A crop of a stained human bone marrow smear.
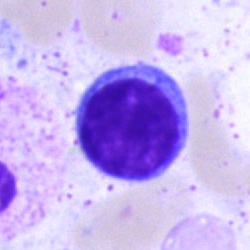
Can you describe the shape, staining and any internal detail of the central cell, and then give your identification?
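See how dense and dark purple the chromatin is, with just faint mottling? The cytoplasm's a deep blue, and there are no granules or vacuoles in it. So that's a lymphocyte.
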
